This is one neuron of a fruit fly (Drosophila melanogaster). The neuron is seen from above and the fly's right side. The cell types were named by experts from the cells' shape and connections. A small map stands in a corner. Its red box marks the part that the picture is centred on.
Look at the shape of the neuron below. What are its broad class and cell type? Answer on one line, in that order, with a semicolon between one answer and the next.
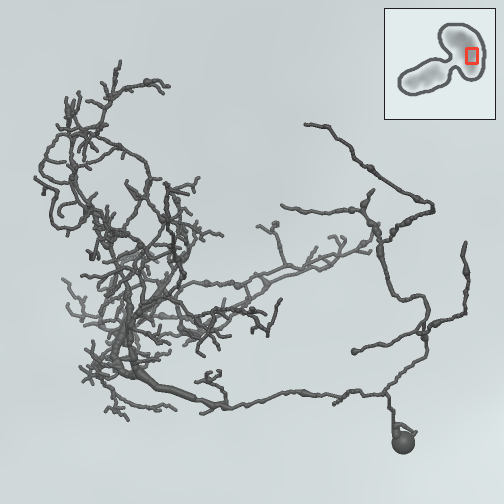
central-brain intrinsic neuron; CB3201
